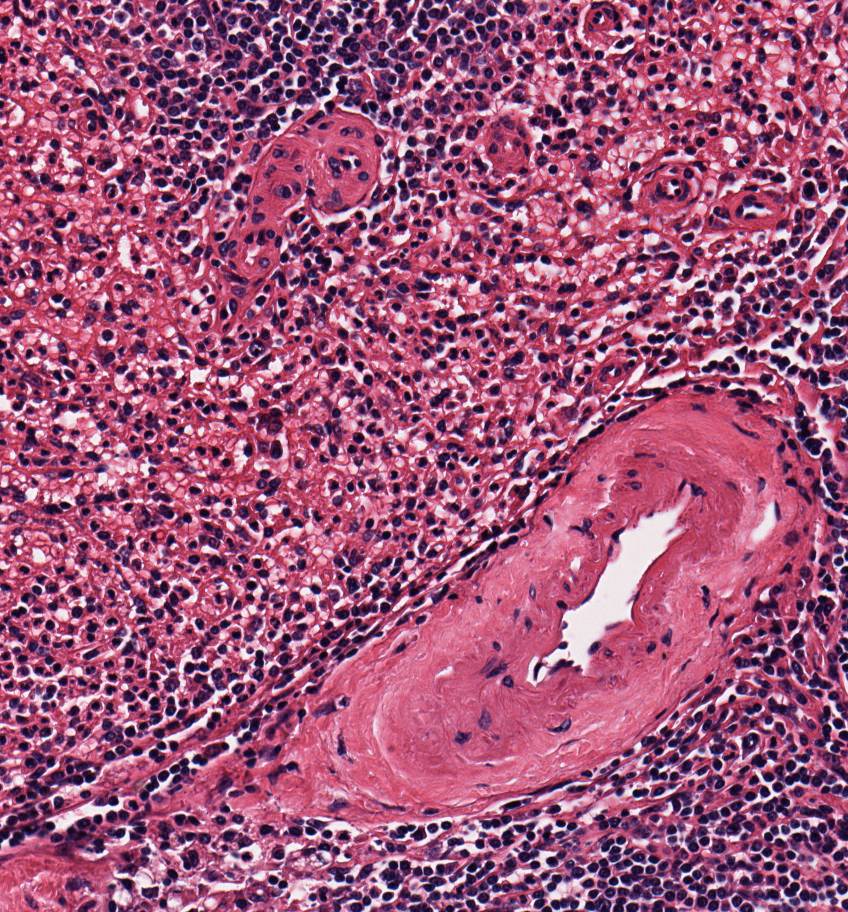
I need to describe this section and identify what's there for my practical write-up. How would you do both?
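Lower right: large vessel, wall thick, homogeneous, glassy pink. Dense band of small lymphocytes, round dark nuclei, scant cytoplasm, surrounds it along lower right. Upper and left field looser, cells among many small pale channels; no fat cells anywhere. Spleen.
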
